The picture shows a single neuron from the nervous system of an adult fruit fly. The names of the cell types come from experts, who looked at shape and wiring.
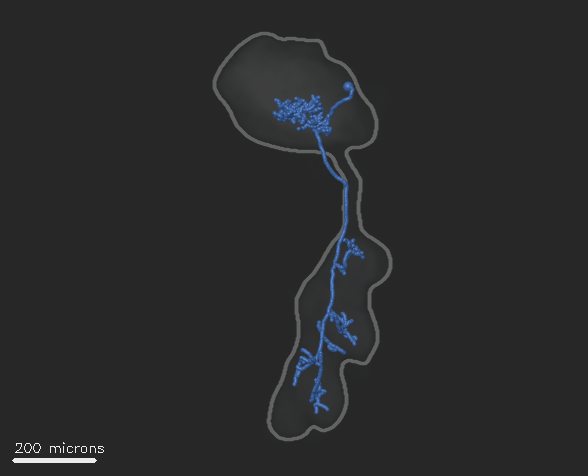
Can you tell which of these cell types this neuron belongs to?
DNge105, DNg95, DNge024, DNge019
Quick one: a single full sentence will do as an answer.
The neuron is of cell type DNg95.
